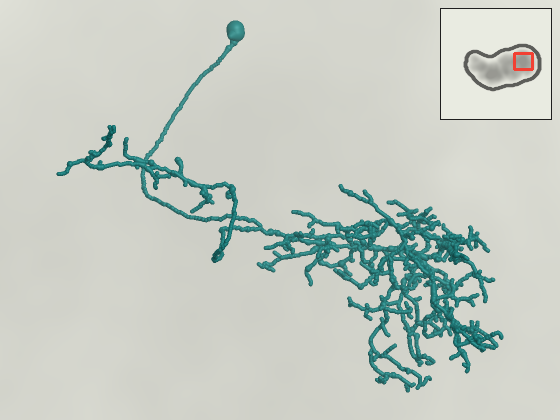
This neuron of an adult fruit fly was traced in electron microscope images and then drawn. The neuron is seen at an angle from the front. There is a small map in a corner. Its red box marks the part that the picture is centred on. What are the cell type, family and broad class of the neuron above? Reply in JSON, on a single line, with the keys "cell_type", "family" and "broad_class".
{"cell_type": "PVLP101", "family": "hemilineage VLPp&l1_anterior", "broad_class": "central-brain intrinsic neuron"}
